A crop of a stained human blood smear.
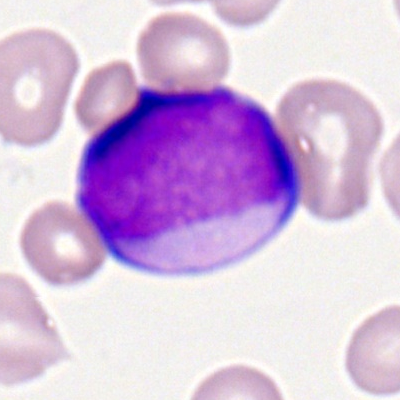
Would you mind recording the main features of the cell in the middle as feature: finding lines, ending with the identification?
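Outline: smooth, roughly round, no surface projections
Nucleus: fills most of the cell
Cytoplasm: small amount, a pale lavender crescent along the lower side
Rim: thin and deep blue, lining the cell edge
Name: myeloblast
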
